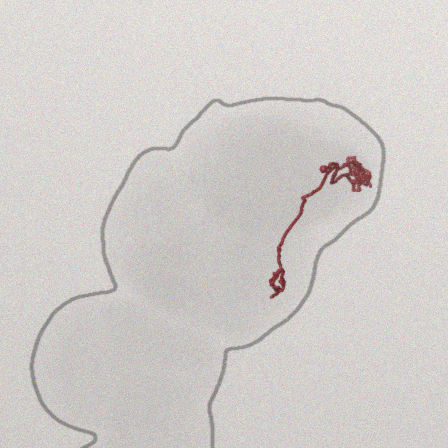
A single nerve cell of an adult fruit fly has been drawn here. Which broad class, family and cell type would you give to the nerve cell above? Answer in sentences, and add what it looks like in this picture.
Its broad class is central-brain intrinsic neuron. The family is hemilineage LHd1. The cell type is CB1574. Its cell body lies on the right of the picture. In this view it is taller than it is wide.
